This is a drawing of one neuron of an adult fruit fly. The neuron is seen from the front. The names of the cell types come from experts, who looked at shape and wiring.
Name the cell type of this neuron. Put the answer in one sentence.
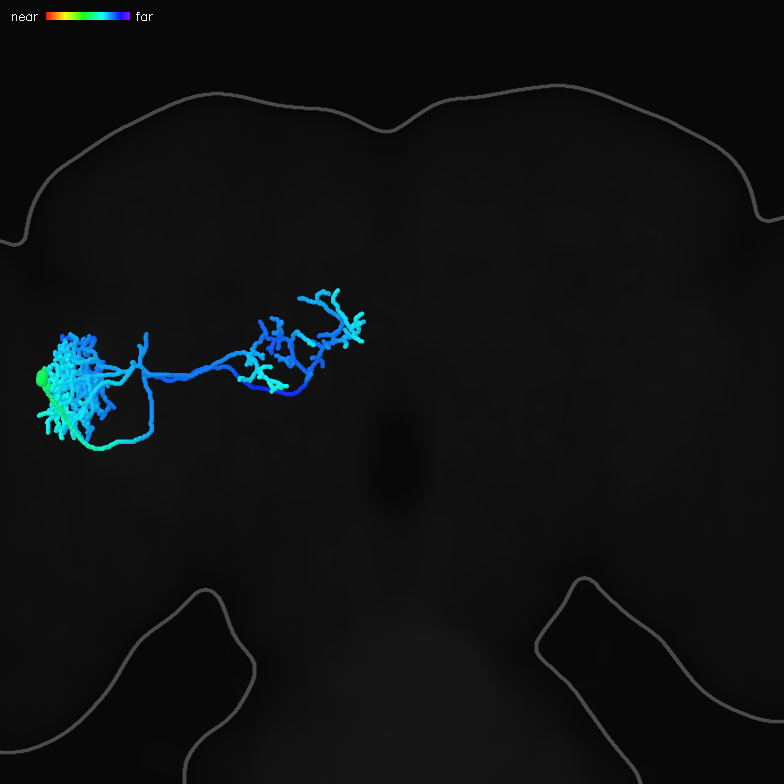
The cell type is LoVP30.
